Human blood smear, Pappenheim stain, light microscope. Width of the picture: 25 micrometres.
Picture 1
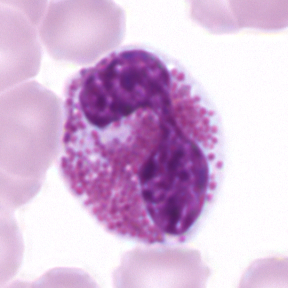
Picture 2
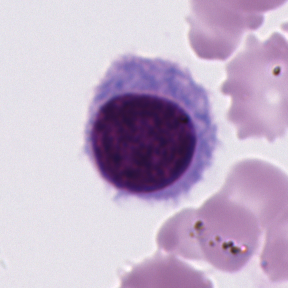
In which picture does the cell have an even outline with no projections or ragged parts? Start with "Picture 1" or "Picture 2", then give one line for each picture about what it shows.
Picture 1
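Picture 1: The cell outline is roughly round and smooth.
Picture 2: The cell's border is ragged and fuzzy, with fine irregular projections all round.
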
